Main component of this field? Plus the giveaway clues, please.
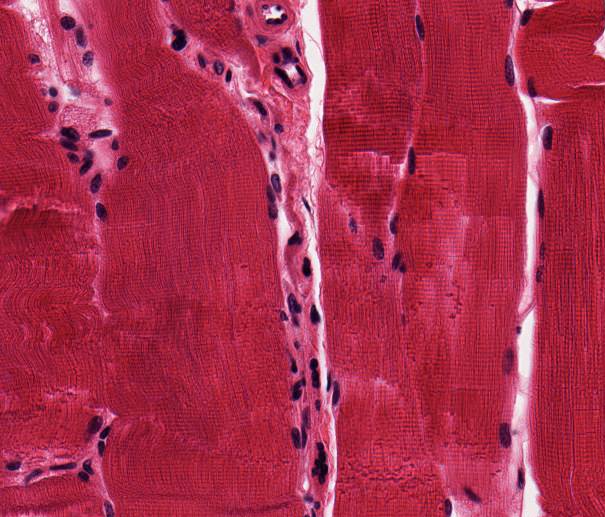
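Skeletal muscle occupies this field. Long, wide fibres run from top to bottom throughout, each crossed by fine transverse striations.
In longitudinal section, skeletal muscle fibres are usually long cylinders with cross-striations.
Flattened nuclei lie at the fibre edges.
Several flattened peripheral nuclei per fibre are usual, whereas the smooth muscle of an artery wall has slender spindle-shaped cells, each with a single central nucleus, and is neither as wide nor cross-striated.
The cytoplasm is deeply and evenly eosinophilic.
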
